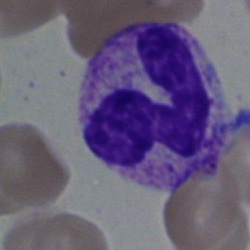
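Band neutrophil (centre). The cell outline is roughly round, and the chromatin is dense, dark purple and coarsely clumped. Cytoplasm, moderate in amount and pale pinkish-lilac, is filled with many fine pink-purple granules.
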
